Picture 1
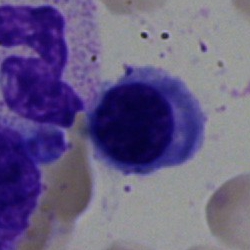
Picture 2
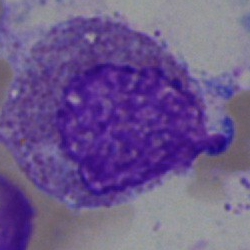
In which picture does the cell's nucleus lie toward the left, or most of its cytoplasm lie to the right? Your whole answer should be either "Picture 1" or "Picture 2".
Picture 1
